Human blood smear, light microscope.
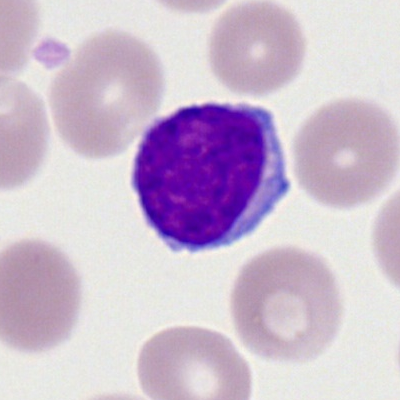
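Lymphocyte. Chromatin dense and dark purple with coarse clumps. Cytoplasm a thin crescent, mainly right of the nucleus, with no granules. Surface free of hairlike projections.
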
